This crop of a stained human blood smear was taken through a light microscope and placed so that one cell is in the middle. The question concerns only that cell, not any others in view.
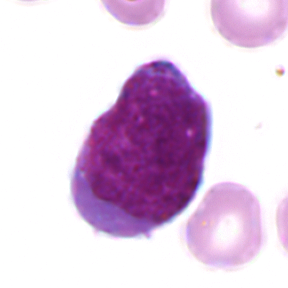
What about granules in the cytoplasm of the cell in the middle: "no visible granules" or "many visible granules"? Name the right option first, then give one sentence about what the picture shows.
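No visible granules. The visible cytoplasm contains no distinct granules.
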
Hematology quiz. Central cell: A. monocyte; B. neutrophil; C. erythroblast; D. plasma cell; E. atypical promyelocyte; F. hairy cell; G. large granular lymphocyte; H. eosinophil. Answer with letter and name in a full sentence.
Option E is the right choice, the central cell being an atypical promyelocyte.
